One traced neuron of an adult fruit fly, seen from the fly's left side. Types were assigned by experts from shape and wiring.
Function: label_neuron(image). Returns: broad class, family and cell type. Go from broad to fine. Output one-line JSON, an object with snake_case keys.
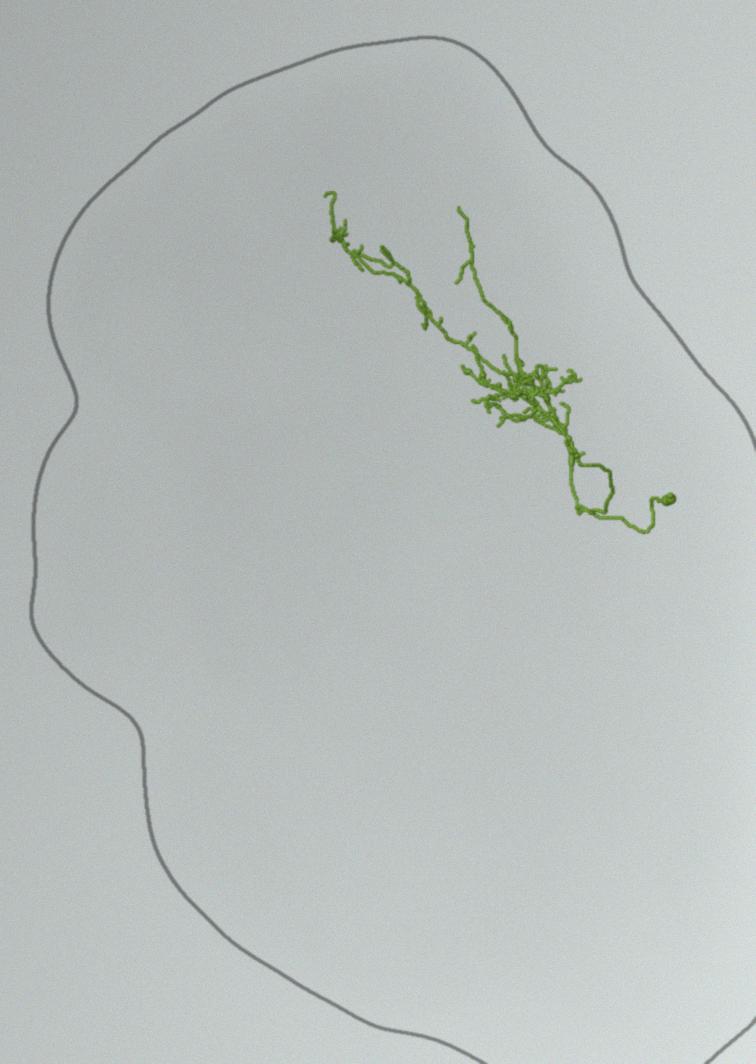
{"broad_class": "central-brain intrinsic neuron", "family": "hemilineage VPNp&v1_ventral", "cell_type": "CL283_a"}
